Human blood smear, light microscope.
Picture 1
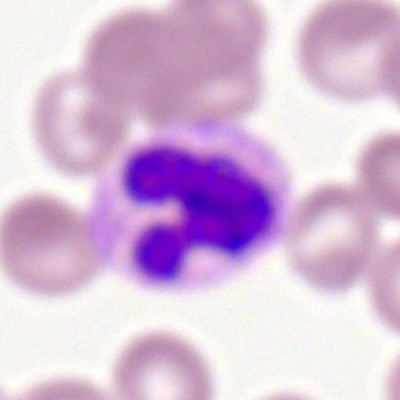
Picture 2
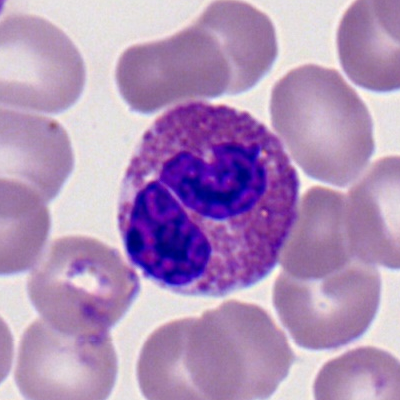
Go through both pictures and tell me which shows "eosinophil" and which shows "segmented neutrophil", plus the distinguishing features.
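Taking picture 1 first, this is a segmented neutrophil, and picture 2 is an eosinophil. Both have rounded outlines, roughly round in the segmented neutrophil and round and smooth in the eosinophil, and neither shows nucleoli. The chromatin looks much alike too: dense and deep purple in the segmented neutrophil, dark purple and coarsely clumped in the eosinophil.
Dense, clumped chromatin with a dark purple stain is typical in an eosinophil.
Where they part is the cytoplasm, since the segmented neutrophil's is pale pinkish-lilac with no large orange-red granules, while in the eosinophil granules fill the cytoplasm all around the nucleus.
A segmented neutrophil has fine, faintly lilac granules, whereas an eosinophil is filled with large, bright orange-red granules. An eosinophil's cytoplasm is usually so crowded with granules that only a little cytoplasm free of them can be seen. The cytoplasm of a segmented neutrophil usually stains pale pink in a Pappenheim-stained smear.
Then the eosinophil's nucleus: it is divided into two lobes, the upper one curved like a crescent.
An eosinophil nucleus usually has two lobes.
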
